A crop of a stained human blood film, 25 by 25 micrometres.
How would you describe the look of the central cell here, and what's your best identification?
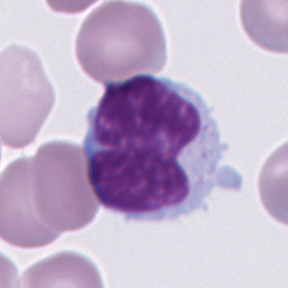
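Notice the deep notch on the nucleus's right side, dividing it into upper and lower lobes. The nucleus sits off-centre, toward the left edge. Most cytoplasm lies to the right, with a thin rim on the left. The nucleus fills about 70% of the cell's area. This is a large granular lymphocyte.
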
